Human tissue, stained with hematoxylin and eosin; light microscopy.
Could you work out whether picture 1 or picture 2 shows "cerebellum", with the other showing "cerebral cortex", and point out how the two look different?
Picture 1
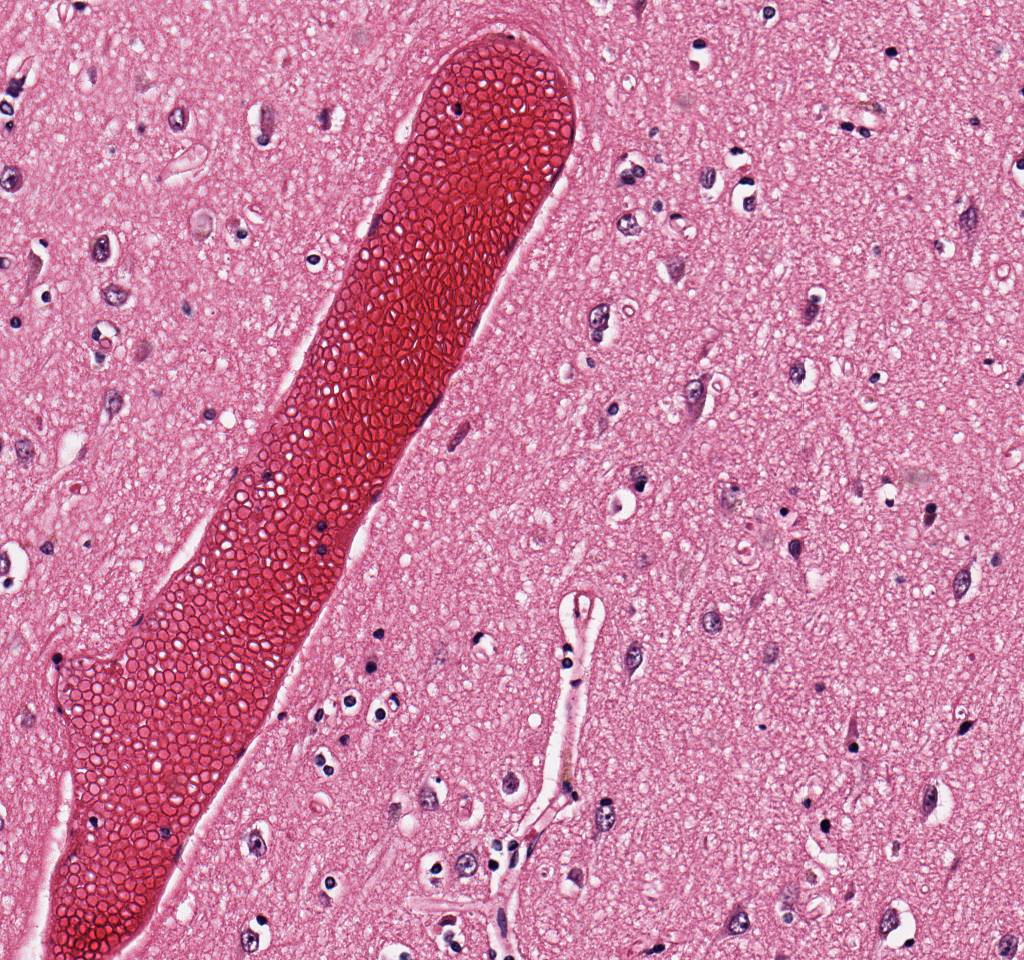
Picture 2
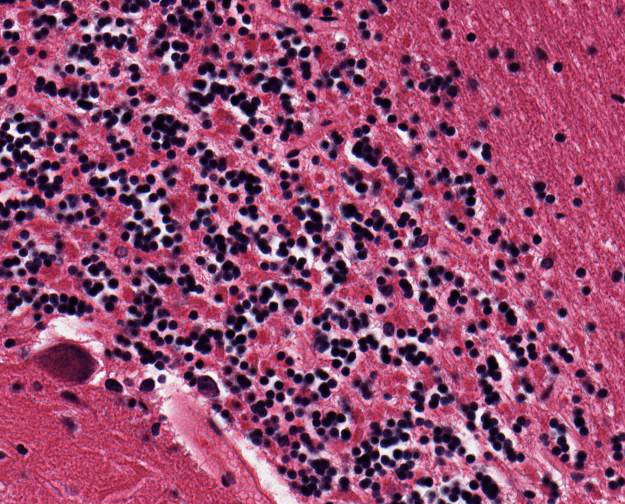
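So, the first picture shows cerebral cortex and the second cerebellum. In the cerebral cortex a broad blood vessel crosses diagonally from the lower left corner toward the upper centre. Between the cells lies a finely vacuolated, pale pink fibrillary matrix, with no glands or epithelium. Many small cells with dark round nuclei sit in clear halos, spread evenly, and here and there a larger cell has a pale vesicular nucleus with a distinct nucleolus. In the cerebellum, a broad band crowded with small, round, darkly stained nuclei with little visible cytoplasm runs diagonally from upper left to lower right. At the lower left edge of that band lies a single large neuron with abundant dark-staining cytoplasm. The upper right of the field is pink, finely fibrillar tissue with only sparse scattered small nuclei.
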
